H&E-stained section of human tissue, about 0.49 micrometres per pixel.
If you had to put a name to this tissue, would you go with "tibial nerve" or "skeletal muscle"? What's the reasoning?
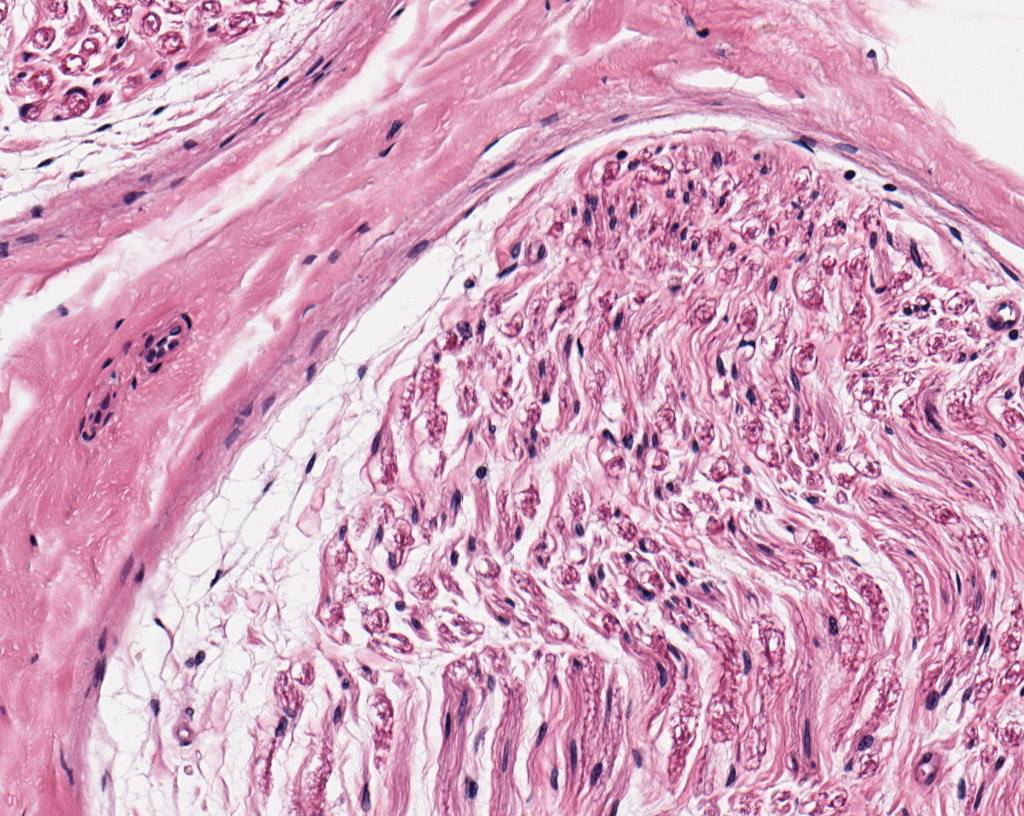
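Tibial nerve. Deciding point: the many small round profiles, each a pale pink rim around a darker dot, are nerve fibres cut across. A thin layered sheath of flattened cells bounds the bundle above; nuclei among its fibres are dark, slender and spindle-shaped.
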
